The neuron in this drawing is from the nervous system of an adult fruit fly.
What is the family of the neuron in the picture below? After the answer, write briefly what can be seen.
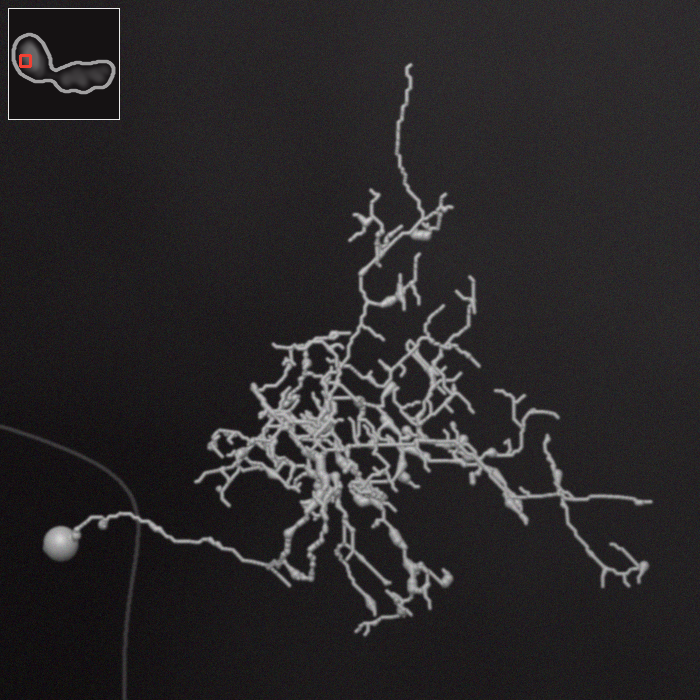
The family is hemilineage TRdl_a. This is a central-brain intrinsic neuron. The cell body is at the lower left of the picture. Dozens of branch ends can be seen.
